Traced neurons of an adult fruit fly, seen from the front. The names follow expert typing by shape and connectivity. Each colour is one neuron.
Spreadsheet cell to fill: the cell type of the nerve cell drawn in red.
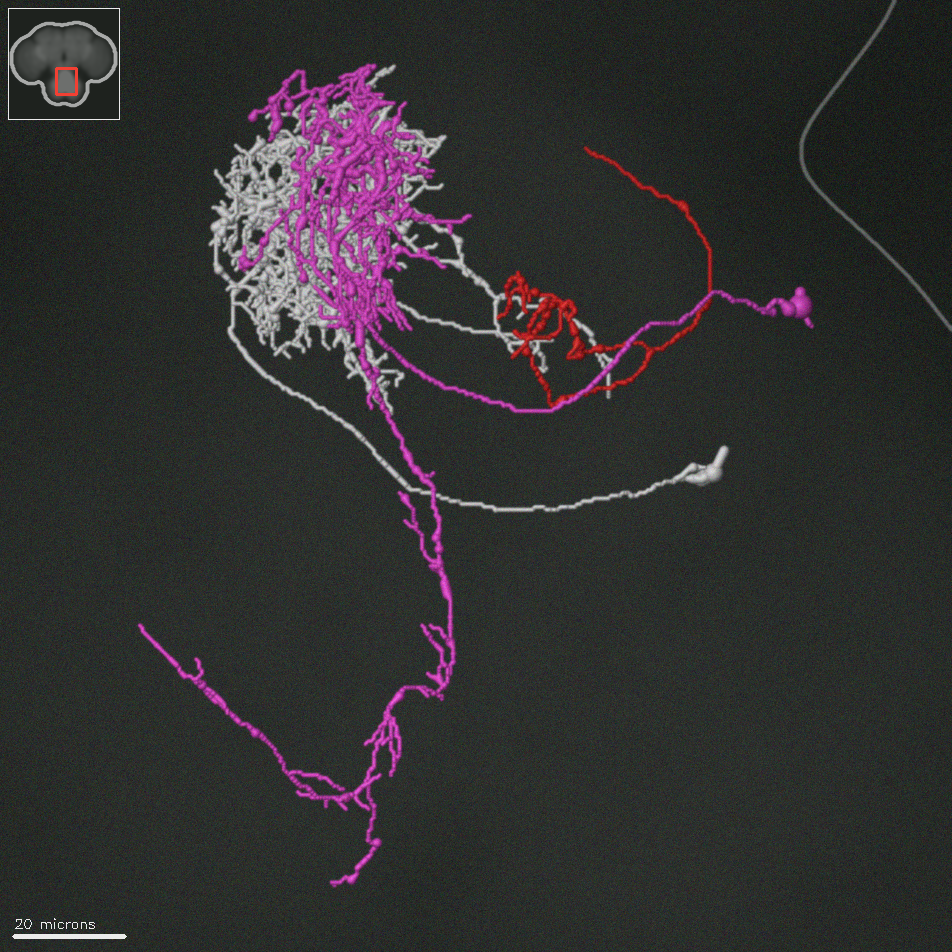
SNxx04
